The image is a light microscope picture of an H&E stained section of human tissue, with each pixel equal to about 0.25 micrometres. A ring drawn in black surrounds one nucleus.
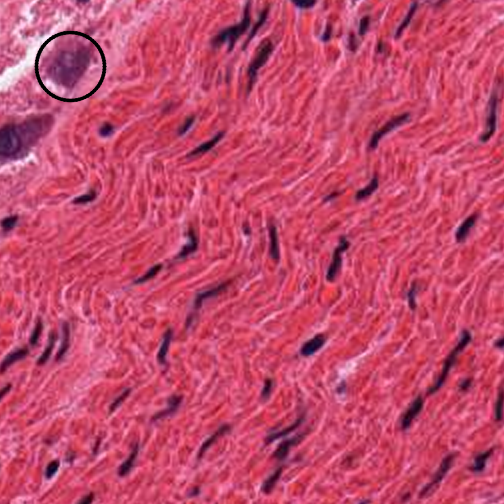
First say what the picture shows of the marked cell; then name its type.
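The cell is large and roughly round to polygonal, far bigger than the slender, elongated dark nuclei scattered through the surrounding wavy pink fibres. Its middle holds a paler, roundish nucleus that is lighter than the dark, slender nuclei nearby. It lies in a pale, loosely textured strip at the edge of the band of wavy fibres, next to a white cleft, with a second similarly large, dark cell just below and to the left of it. The marked nucleus belongs to a neuron.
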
